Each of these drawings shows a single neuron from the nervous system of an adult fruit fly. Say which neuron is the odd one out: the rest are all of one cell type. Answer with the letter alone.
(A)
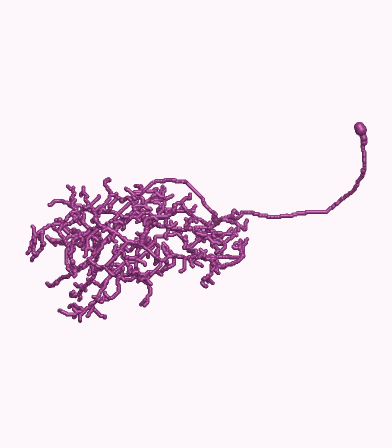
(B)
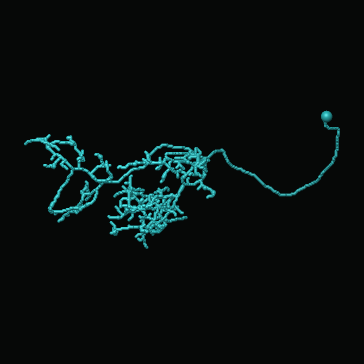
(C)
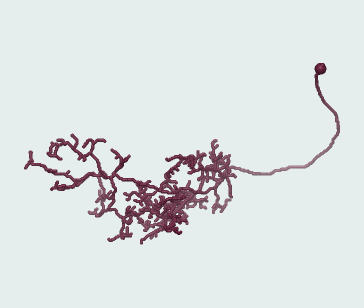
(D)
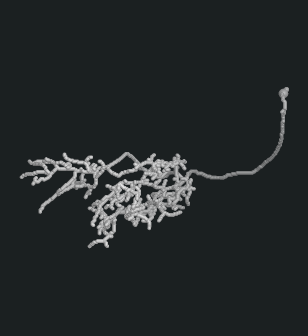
A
